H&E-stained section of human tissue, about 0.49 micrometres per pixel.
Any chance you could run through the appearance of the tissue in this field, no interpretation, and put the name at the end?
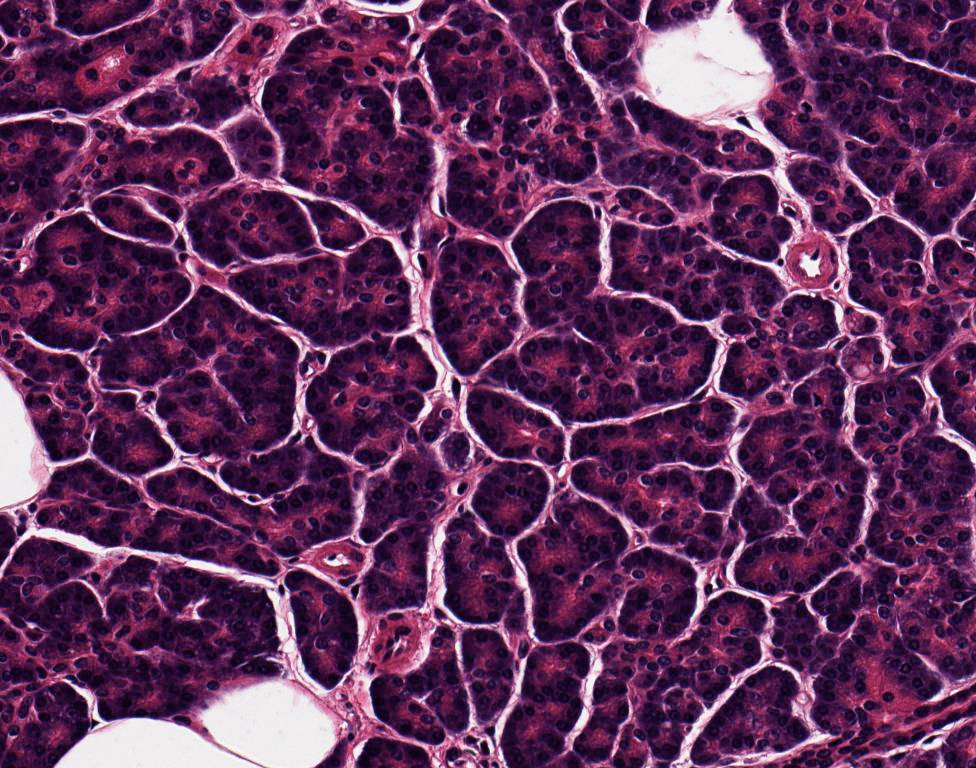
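Acinar cells show deeply purple basal cytoplasm, becoming pinker toward the centre of each acinus. Their nuclei are round and dark, positioned toward the base of the cells. Every acinus is of serous type; no pale mucous acini occur anywhere in the field. A few empty, rounded fat cell spaces lie at the edges of the field: at the top, the left edge and the bottom left. The tissue is pancreas.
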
